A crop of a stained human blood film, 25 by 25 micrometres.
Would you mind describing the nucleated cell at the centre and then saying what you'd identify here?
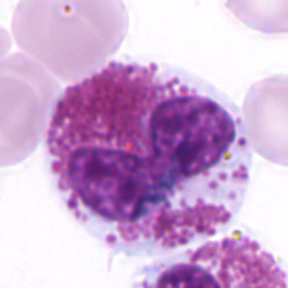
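First, the outline: roughly round and smooth. The nucleus seems divided into two large lobes, and its chromatin is dense, stained dark purple in coarse clumps. The cytoplasm, I'd say, is filled with many coarse, round, reddish-purple granules. So this is an eosinophil.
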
